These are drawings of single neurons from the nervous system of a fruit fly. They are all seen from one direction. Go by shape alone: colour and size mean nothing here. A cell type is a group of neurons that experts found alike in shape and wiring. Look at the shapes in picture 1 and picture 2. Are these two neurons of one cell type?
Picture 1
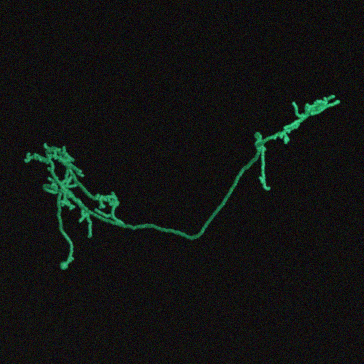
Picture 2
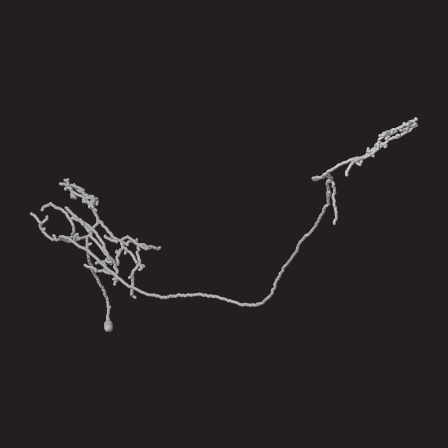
yes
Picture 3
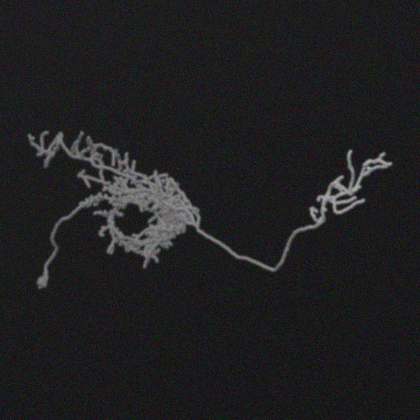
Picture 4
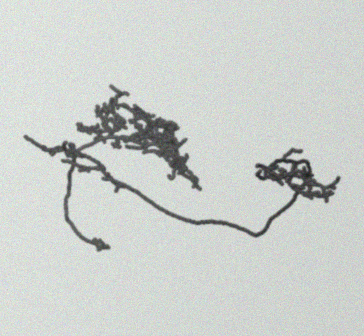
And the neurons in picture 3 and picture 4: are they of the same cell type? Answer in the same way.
no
